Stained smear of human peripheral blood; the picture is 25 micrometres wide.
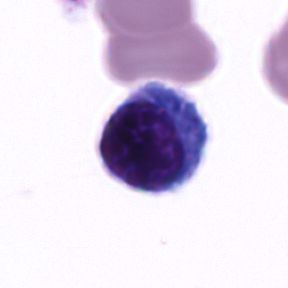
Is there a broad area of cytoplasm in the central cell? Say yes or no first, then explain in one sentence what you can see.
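No. The nucleus fills most of the cell, leaving a narrow band of cytoplasm.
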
